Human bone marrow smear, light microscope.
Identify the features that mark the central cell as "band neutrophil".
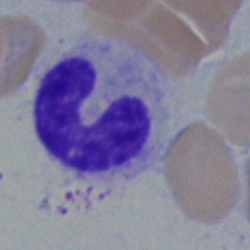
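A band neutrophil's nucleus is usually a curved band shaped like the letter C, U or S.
Here the nucleus is horseshoe-shaped, with a deep indentation opening on its upper side, which matches that usual curved form. The chromatin is dense and dark purple with small lighter patches. The cytoplasm is moderate in amount and pale greyish-blue, showing only faint fine lilac granules and no coarse granules.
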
